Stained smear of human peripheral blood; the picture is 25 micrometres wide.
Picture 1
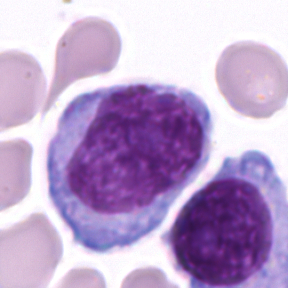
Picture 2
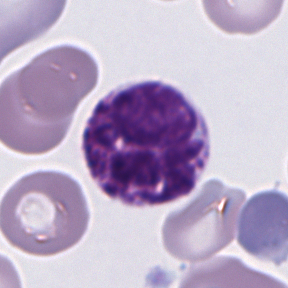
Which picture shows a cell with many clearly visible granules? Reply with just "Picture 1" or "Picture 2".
Picture 2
